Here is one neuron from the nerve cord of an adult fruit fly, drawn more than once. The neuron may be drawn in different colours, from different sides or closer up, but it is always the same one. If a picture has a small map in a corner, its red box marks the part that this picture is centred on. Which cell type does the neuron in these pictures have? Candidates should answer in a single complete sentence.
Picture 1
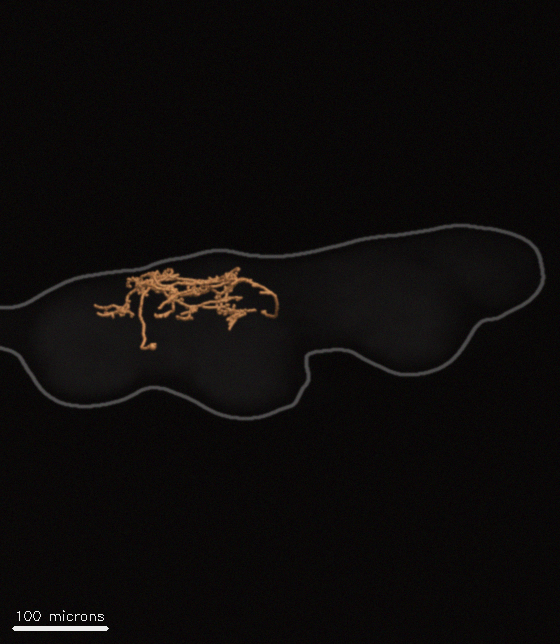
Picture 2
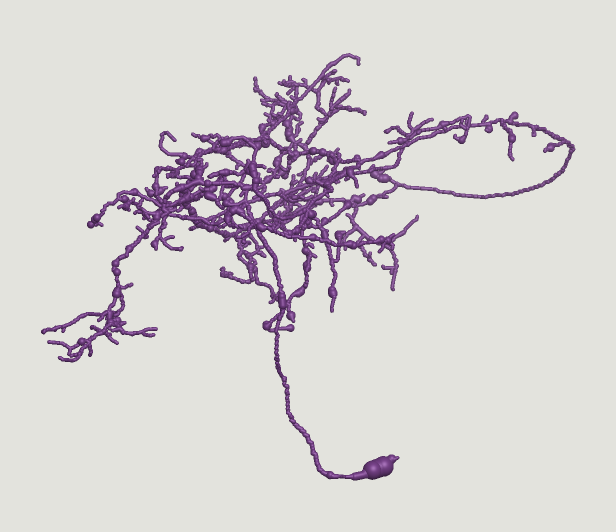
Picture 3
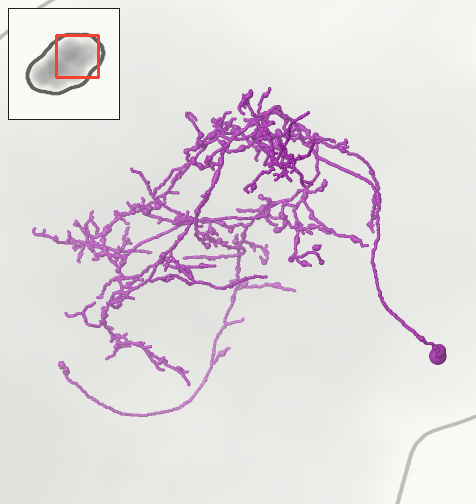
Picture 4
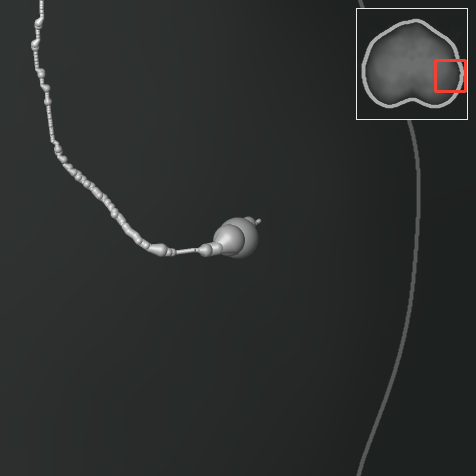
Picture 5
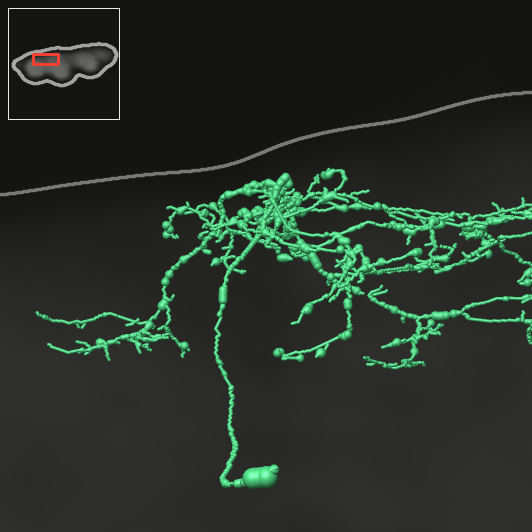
Among cell types, the one for this neuron is IN03B043.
